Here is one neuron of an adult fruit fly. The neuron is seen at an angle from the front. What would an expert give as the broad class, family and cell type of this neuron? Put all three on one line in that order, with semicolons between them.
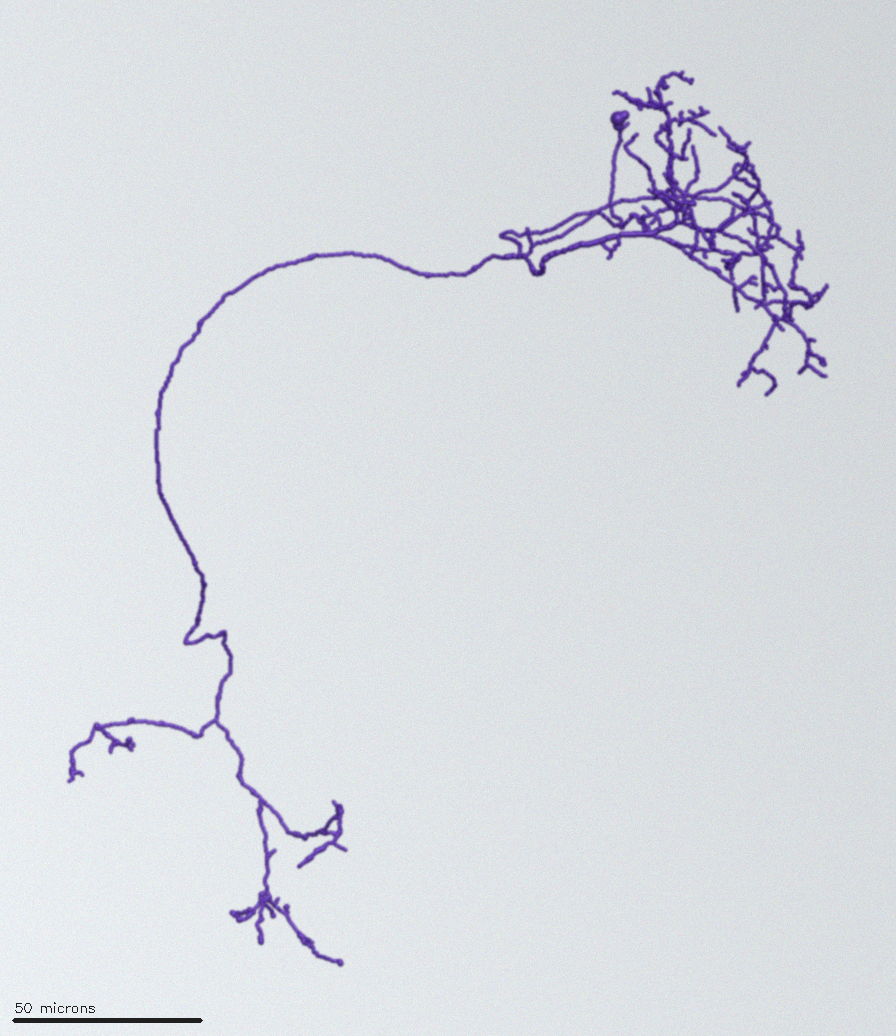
central-brain intrinsic neuron; hemilineage SMPpv1; LHPV11a1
